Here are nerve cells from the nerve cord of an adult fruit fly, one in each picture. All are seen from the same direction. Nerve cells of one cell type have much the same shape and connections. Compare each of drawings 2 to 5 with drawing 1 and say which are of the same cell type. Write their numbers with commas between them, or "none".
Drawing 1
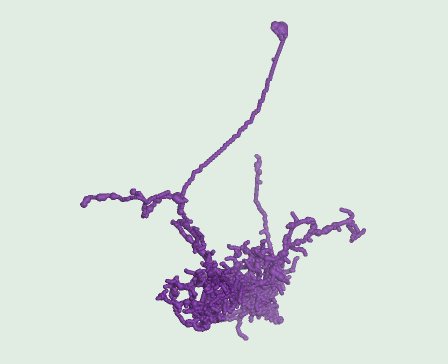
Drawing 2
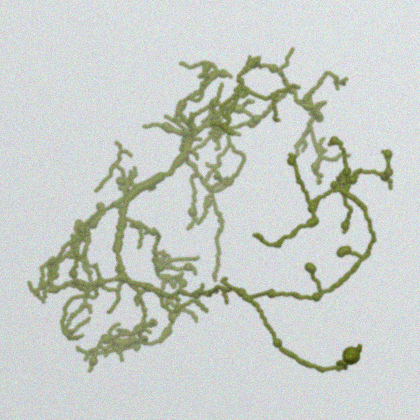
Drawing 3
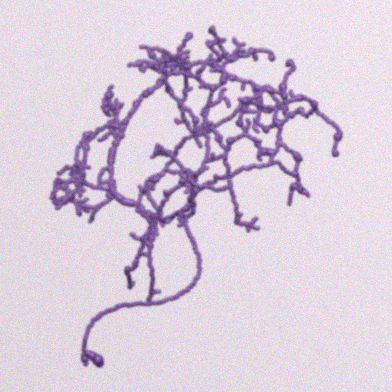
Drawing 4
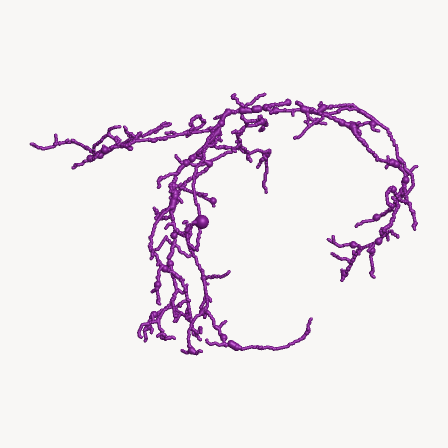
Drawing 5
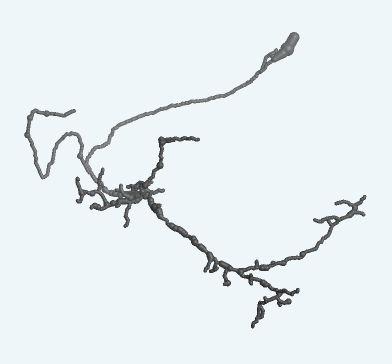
5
